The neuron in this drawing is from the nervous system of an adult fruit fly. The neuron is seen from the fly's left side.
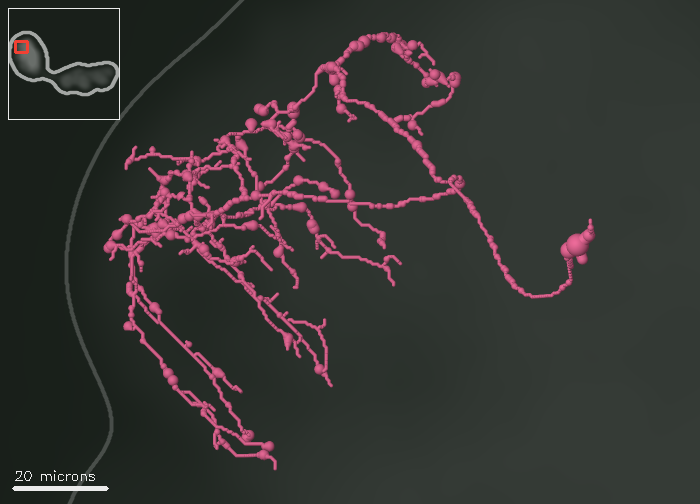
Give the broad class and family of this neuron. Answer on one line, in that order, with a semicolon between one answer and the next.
central-brain intrinsic neuron; hemilineage LHl2_dorsal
